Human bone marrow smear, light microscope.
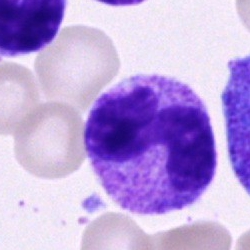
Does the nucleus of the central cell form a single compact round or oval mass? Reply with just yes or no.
No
